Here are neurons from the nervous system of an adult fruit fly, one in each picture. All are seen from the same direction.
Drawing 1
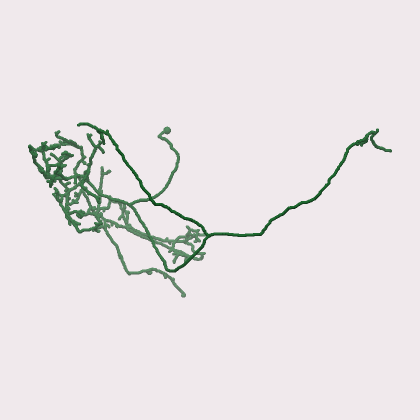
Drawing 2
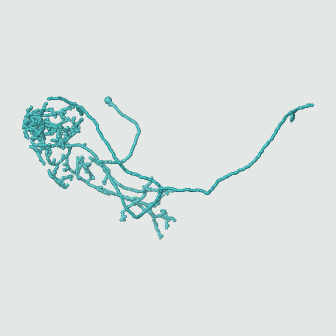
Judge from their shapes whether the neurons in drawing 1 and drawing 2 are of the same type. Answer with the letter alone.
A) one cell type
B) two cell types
B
